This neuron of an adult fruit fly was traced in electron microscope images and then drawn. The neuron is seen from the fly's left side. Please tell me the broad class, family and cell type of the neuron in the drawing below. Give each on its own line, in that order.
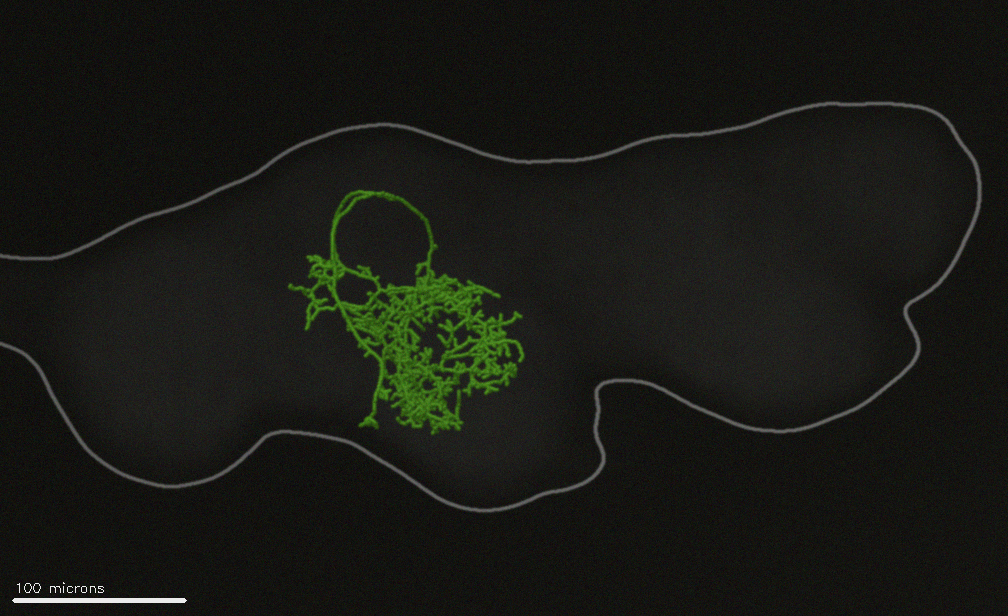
nerve-cord intrinsic neuron
hemilineage 02A
IN02A012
